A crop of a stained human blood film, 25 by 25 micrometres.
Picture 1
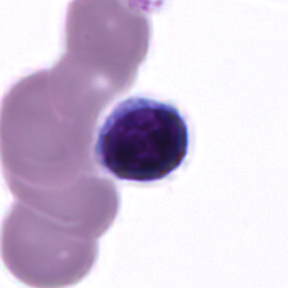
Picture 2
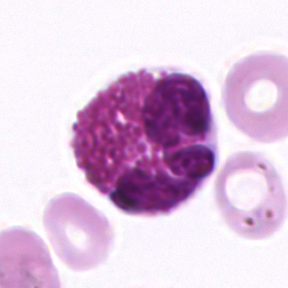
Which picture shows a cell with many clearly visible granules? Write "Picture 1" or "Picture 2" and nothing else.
Picture 2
